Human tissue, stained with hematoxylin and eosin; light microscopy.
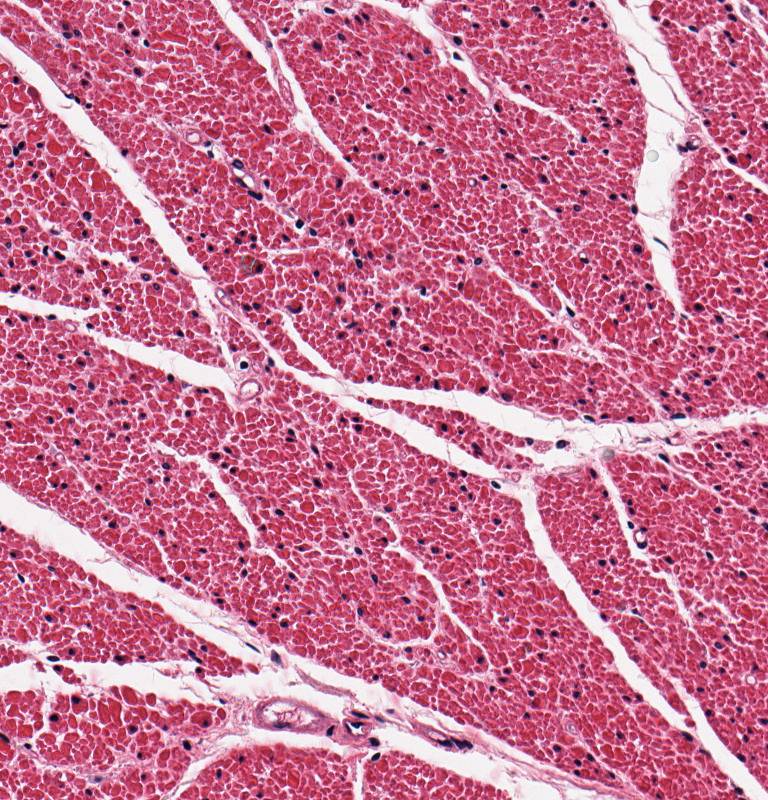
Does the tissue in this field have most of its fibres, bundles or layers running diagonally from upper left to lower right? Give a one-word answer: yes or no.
Yes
